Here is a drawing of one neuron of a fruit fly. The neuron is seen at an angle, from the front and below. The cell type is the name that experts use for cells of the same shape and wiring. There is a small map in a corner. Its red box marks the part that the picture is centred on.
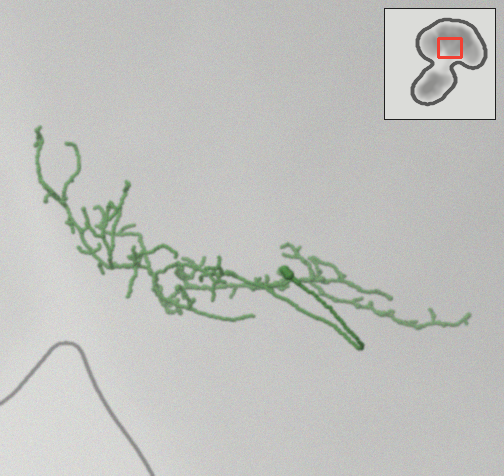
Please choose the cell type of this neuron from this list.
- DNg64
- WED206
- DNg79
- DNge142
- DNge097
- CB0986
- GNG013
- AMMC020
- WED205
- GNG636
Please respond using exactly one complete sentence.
The neuron has AMMC020 as its cell type.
